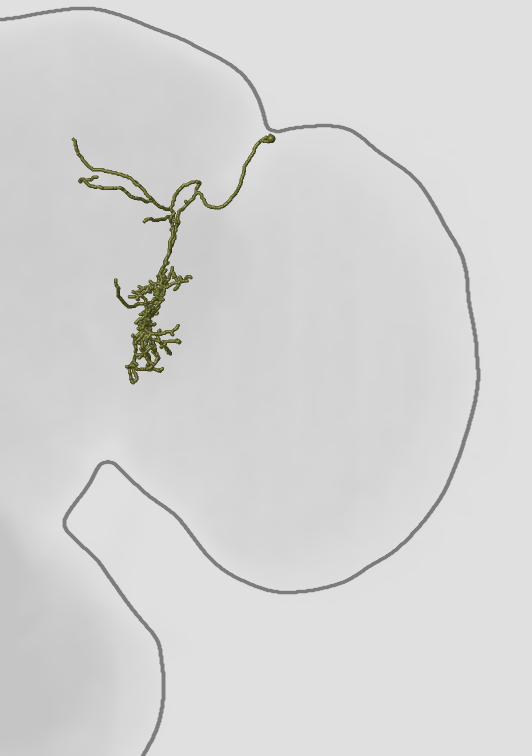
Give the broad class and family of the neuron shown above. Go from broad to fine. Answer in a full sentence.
A central-brain intrinsic neuron of hemilineage LHl1.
